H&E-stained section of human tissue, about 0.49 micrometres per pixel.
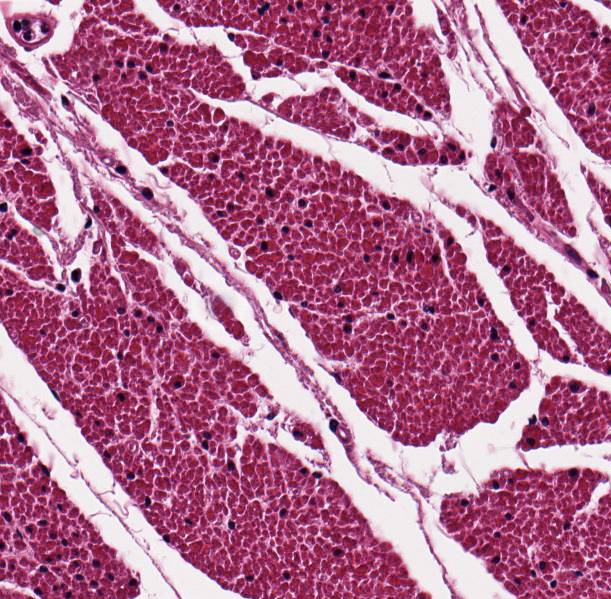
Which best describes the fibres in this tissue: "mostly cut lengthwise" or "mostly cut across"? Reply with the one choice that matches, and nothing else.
Mostly cut across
